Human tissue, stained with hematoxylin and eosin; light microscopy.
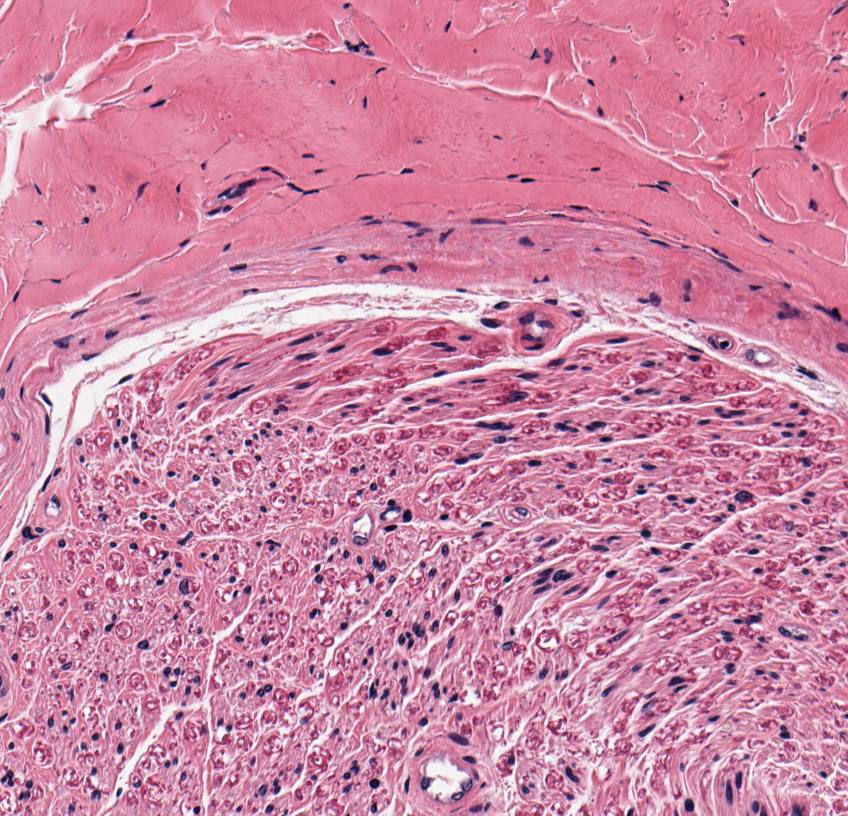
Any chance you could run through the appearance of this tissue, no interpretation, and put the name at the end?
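A large, rounded fibre bundle fills the lower two-thirds beneath dense connective tissue. Lower left, fibres are cut across as small round profiles, many showing a small pink central dot within a pale halo; rightward they run obliquely in wavy streams. The tissue is tibial nerve.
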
